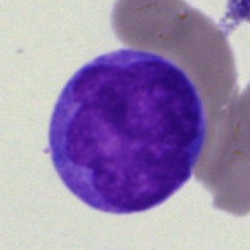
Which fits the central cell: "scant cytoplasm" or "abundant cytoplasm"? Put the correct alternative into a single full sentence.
Its cytoplasm amounts to no more than a narrow rim.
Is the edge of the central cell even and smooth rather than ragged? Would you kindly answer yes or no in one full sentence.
Yes, the cell is bounded by a smooth edge without blebs or tags.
